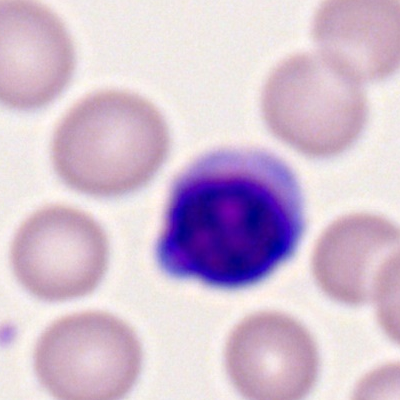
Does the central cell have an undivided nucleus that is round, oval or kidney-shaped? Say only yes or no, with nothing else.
Yes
